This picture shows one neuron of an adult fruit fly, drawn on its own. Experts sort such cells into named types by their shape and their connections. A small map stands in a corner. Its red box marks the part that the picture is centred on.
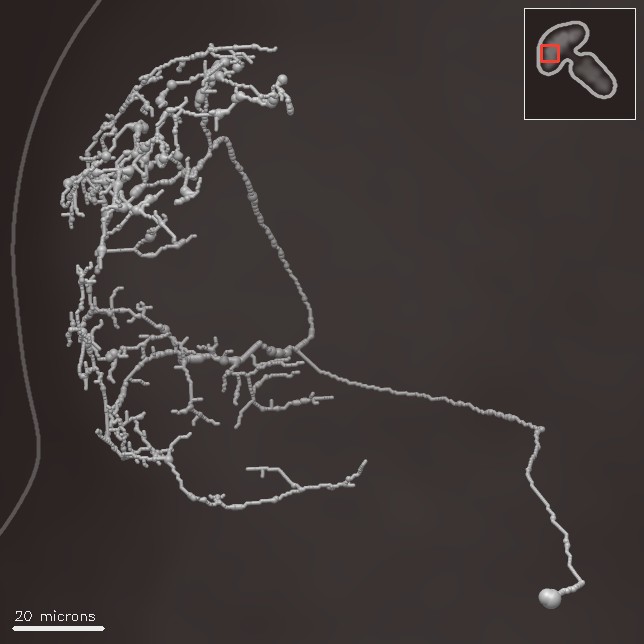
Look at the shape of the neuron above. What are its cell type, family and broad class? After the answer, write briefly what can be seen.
It is of cell type AVLP558. The family is hemilineage VLPp1. This is a central-brain intrinsic neuron. It lies in the brain. Its cell body lies at the lower right of the picture. From top to bottom in the picture it spans about 130 microns.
